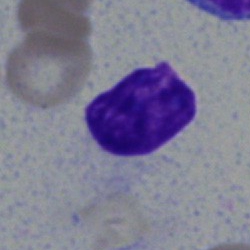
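Lymphocyte in the middle of this marrow smear: no distinct rim of cytoplasm shows around the nucleus, and no granules are seen over the cell. Its chromatin is deep purple, mottled with lighter patches, and a small knob sticks out at the upper right edge.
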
